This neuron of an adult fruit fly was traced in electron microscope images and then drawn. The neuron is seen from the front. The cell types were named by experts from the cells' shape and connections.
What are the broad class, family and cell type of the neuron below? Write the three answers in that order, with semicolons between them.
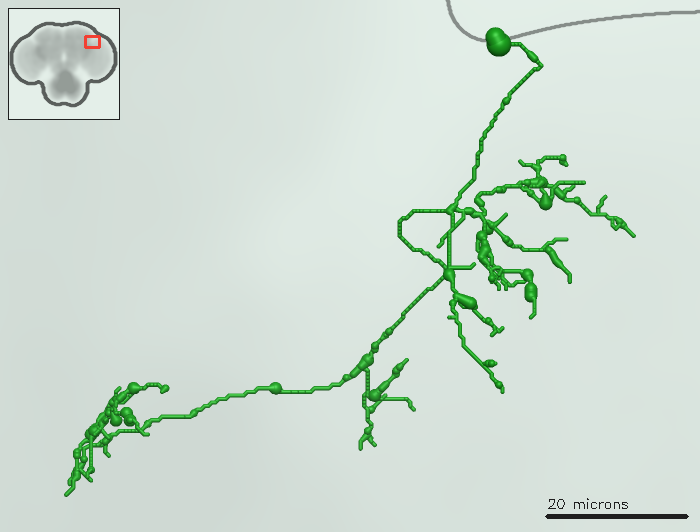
optic-lobe intrinsic neuron; Tm; Tm34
